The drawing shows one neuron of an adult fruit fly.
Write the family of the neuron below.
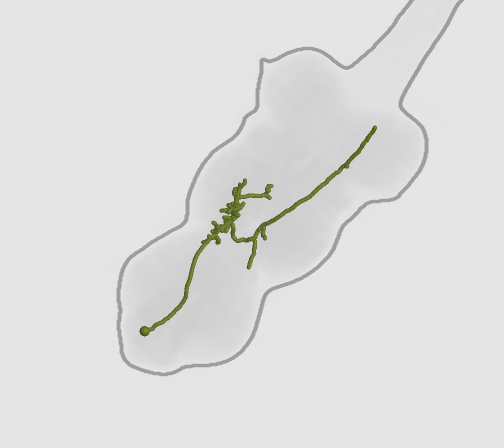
hemilineage 06A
